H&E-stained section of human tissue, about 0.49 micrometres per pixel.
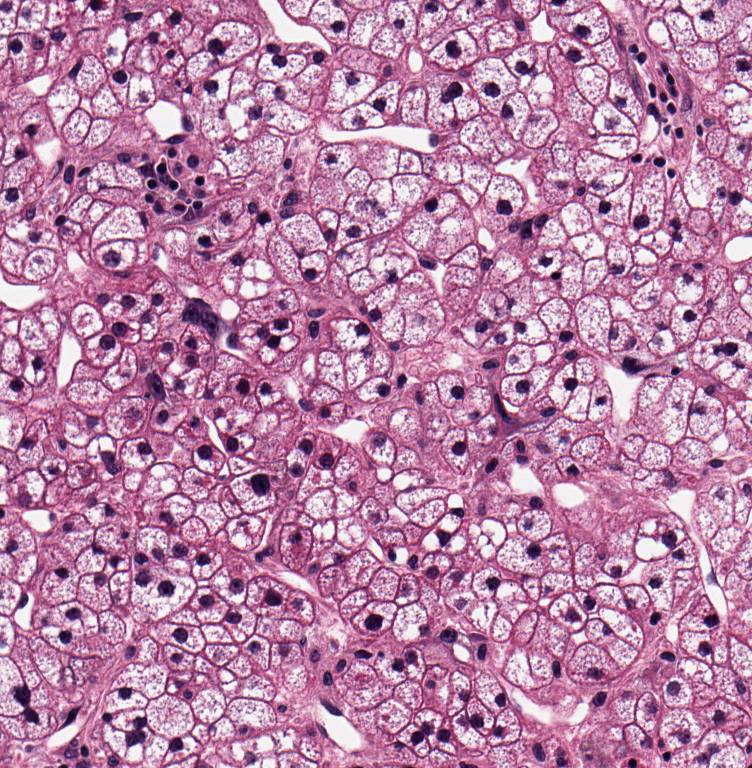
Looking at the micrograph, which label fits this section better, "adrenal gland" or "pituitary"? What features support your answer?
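It's adrenal gland. Polygonal cells fill the field in small nests between delicate pink septa, the cytoplasm of most pale and finely vacuolated, foamy or cleared, each cell crisply outlined in pink.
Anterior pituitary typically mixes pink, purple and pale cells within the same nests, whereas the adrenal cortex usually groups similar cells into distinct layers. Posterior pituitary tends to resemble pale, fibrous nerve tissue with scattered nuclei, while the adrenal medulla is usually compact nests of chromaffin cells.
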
